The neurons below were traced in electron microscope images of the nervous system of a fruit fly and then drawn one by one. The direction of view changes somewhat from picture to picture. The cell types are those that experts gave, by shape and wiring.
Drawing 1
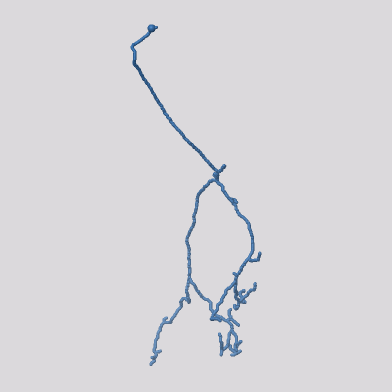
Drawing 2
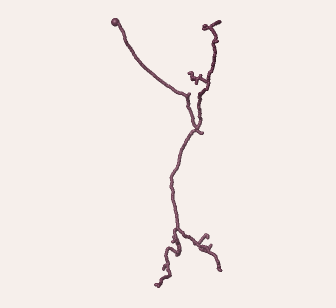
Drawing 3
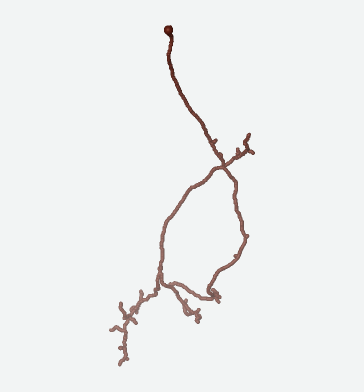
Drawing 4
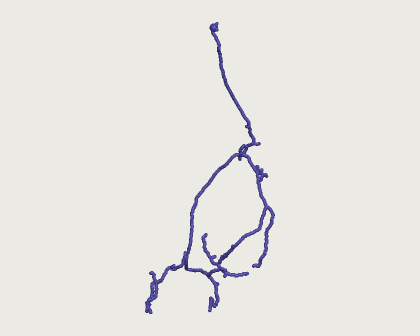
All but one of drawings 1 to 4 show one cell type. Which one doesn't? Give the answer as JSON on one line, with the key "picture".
{"picture": 2}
